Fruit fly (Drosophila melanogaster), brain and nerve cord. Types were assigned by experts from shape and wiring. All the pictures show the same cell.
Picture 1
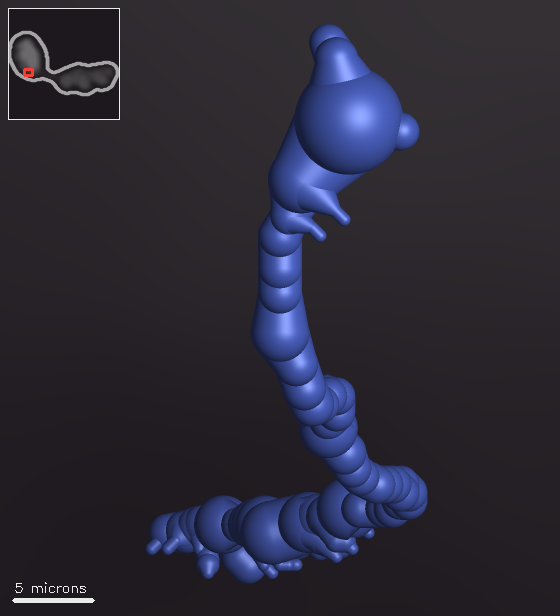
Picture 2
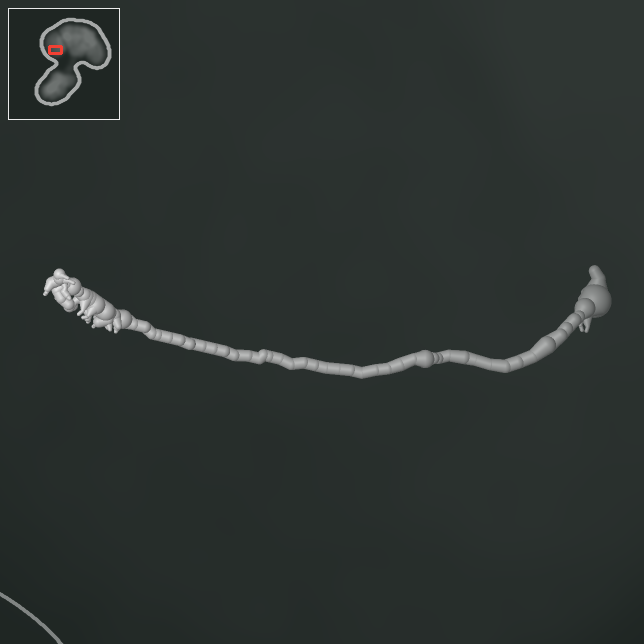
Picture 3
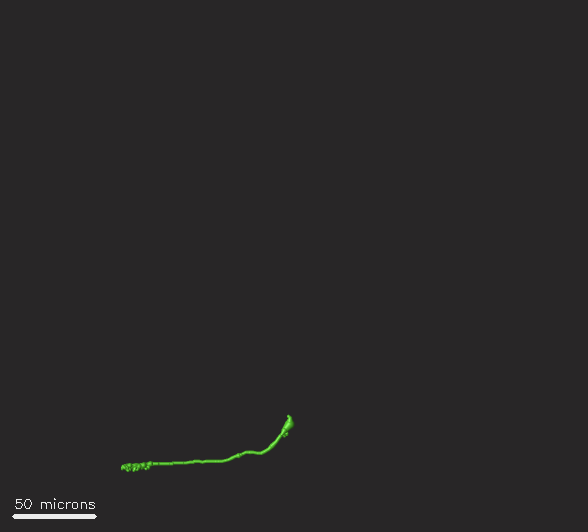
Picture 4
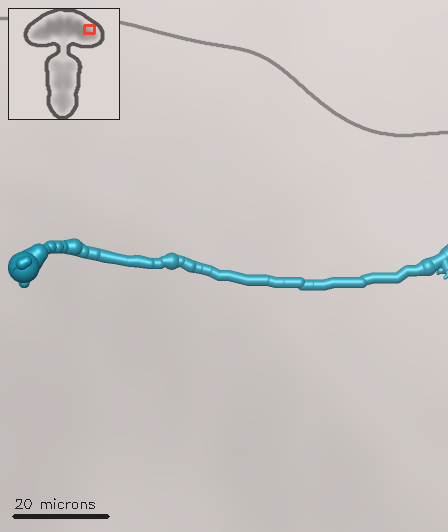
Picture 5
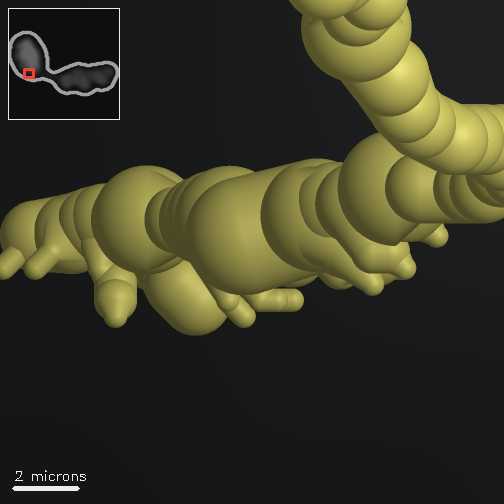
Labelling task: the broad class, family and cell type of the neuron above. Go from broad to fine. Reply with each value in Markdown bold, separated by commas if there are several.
**optic-lobe intrinsic neuron**, **L**, **L2**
